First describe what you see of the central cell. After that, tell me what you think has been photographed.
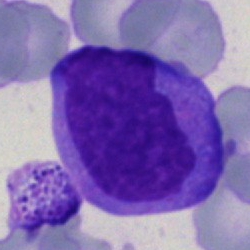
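Outline round to oval, smooth; no projections or blebs. Nucleus toward upper left, leaving a wider band of cytoplasm on the right. No distinct granules in cytoplasm. Cell: monocyte.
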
